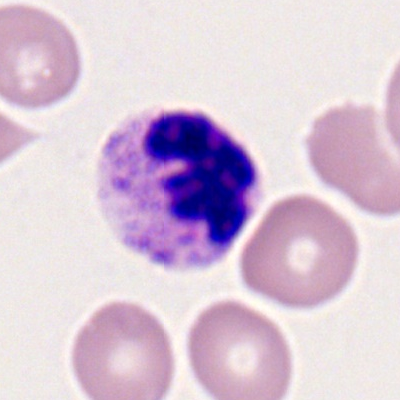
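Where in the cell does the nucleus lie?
In the right half.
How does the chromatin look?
Dark purple and densely clumped.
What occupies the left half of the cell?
Pale pinkish-lilac cytoplasm, filled with scattered purple granules.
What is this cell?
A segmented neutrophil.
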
